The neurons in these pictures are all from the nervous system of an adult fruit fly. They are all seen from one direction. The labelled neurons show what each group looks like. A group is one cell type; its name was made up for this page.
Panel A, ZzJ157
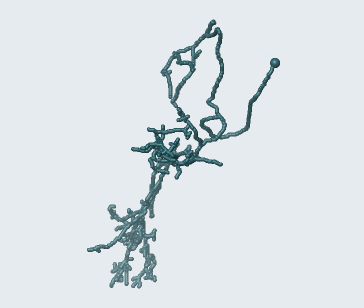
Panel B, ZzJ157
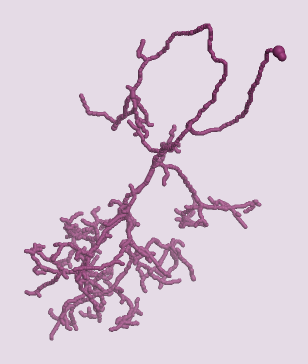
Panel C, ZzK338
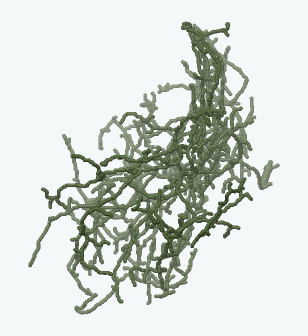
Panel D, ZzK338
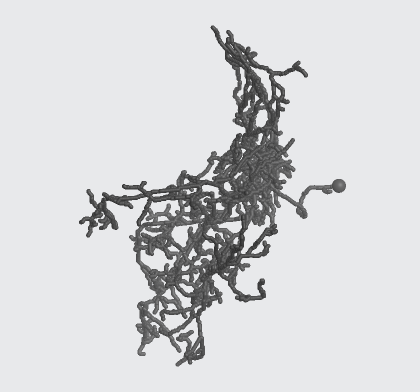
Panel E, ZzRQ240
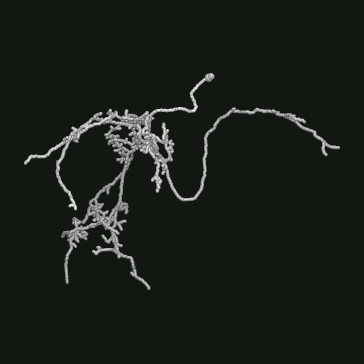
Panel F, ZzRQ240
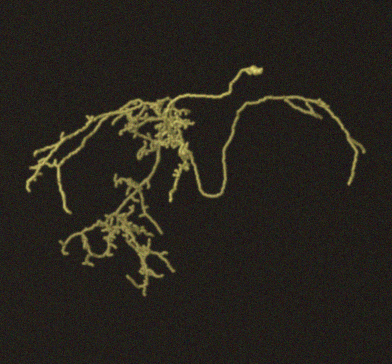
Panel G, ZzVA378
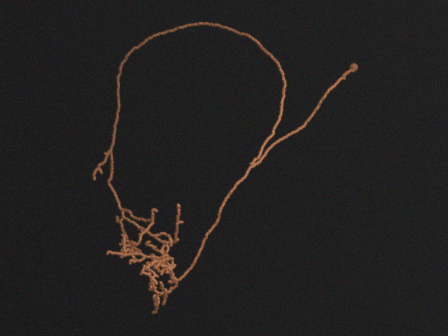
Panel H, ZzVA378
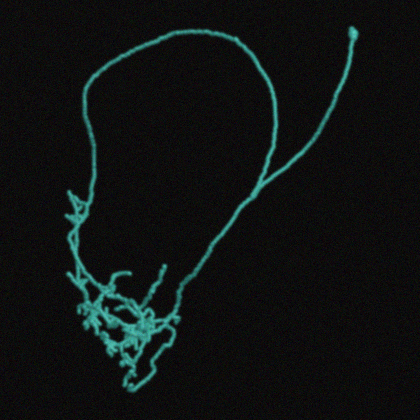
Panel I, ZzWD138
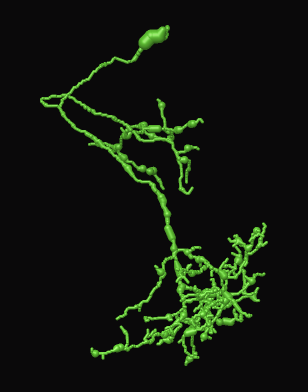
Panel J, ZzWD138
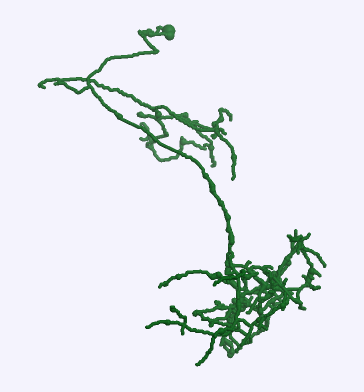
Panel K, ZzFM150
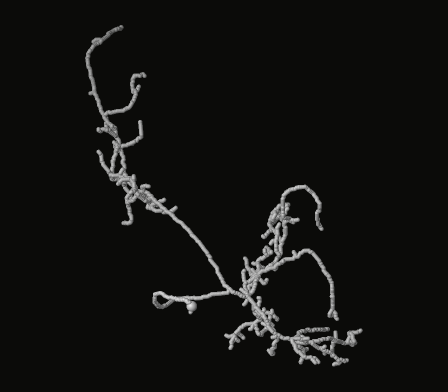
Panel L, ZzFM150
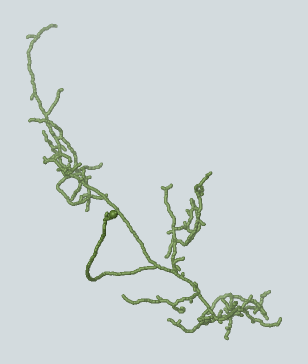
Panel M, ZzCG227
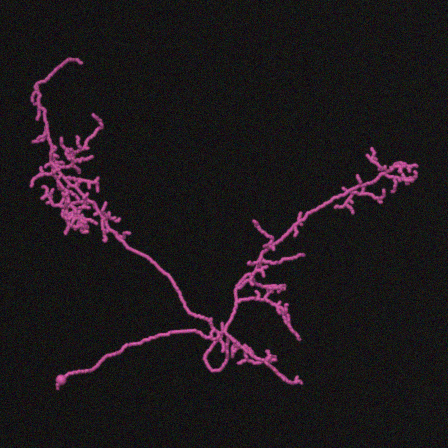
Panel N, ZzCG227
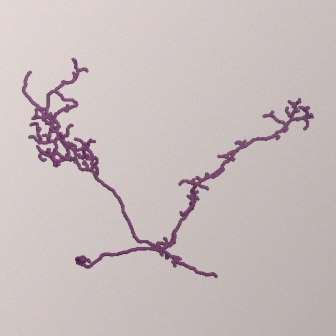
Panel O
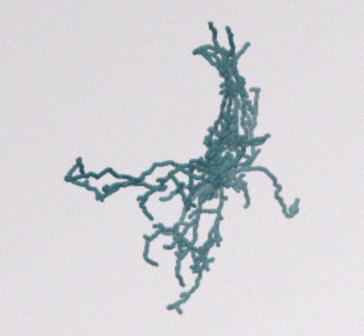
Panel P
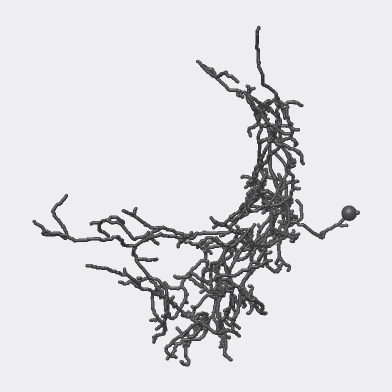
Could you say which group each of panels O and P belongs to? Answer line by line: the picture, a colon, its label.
O: ZzK338
P: ZzK338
